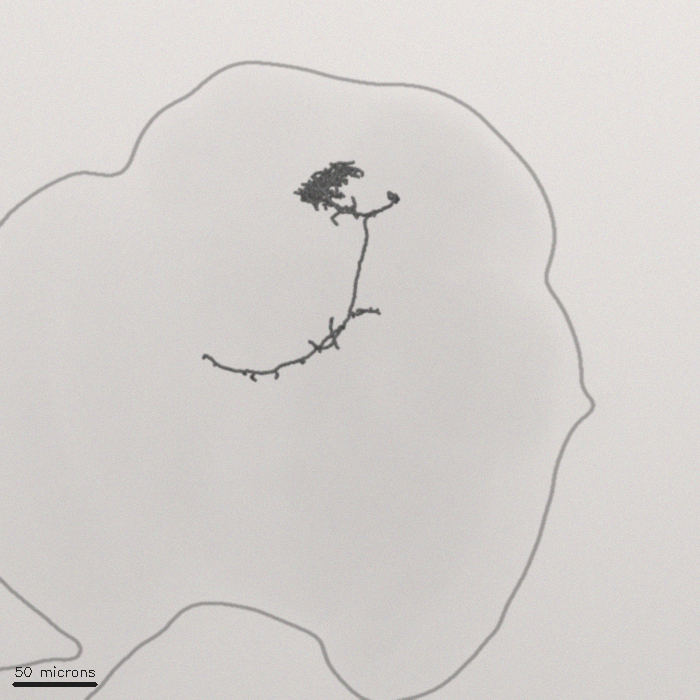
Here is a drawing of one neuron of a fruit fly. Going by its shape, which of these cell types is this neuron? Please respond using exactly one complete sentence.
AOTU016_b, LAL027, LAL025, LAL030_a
With respect to cell type, this neuron is AOTU016_b.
